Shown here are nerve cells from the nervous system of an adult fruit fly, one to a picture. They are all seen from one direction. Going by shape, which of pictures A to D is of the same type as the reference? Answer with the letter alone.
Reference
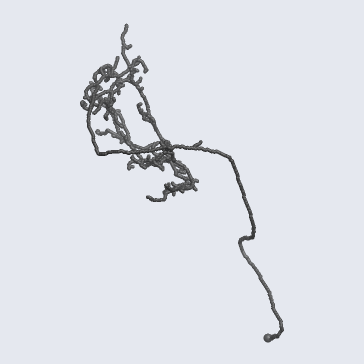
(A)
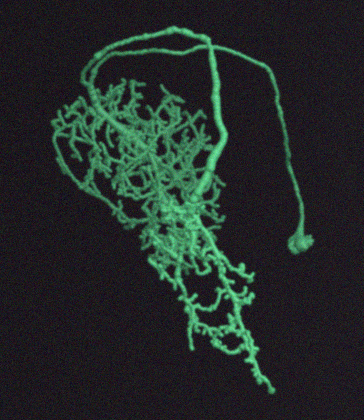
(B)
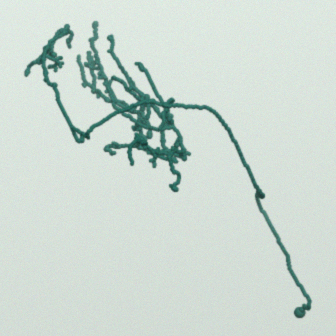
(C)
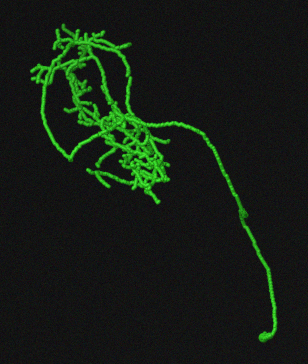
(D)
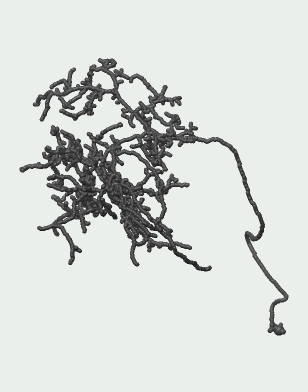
C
